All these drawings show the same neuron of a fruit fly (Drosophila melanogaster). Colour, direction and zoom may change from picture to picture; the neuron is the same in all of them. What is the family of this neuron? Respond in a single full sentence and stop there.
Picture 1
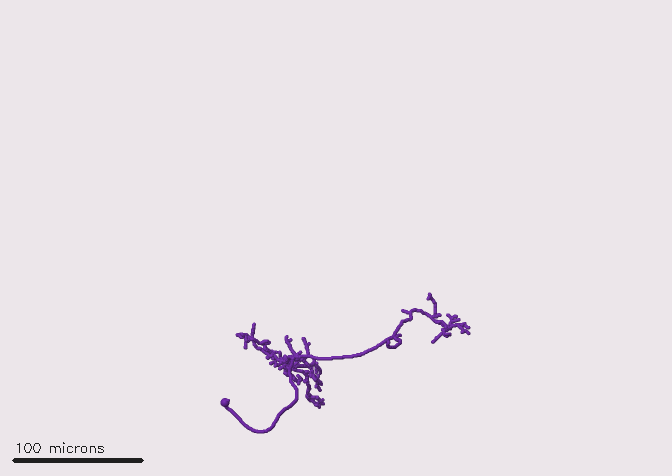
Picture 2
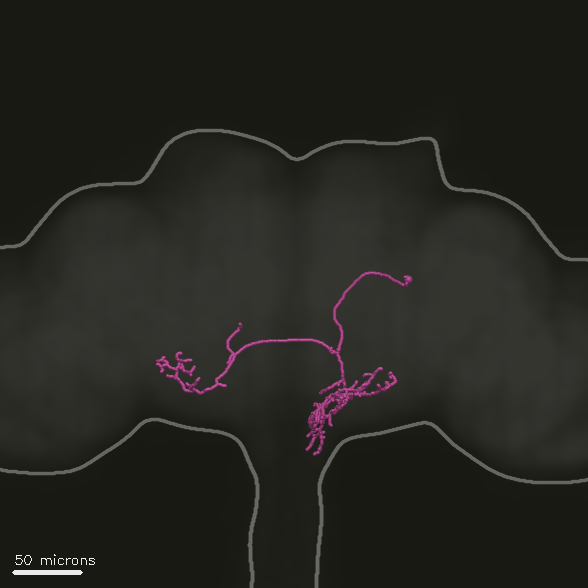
This neuron has been assigned the family hemilineage MX7.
